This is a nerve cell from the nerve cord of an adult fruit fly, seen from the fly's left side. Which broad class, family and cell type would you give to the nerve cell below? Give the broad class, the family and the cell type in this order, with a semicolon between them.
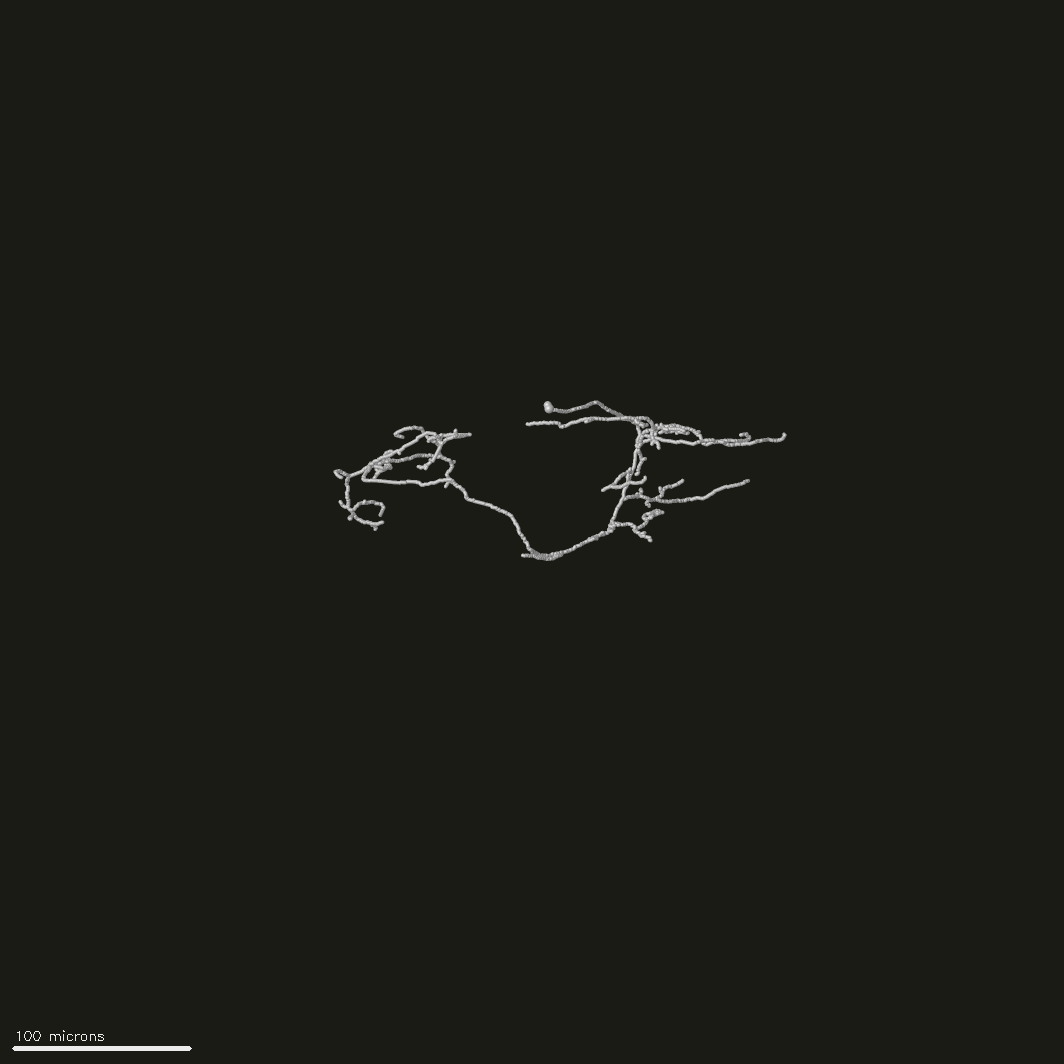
nerve-cord intrinsic neuron; hemilineage 17A; IN17A091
